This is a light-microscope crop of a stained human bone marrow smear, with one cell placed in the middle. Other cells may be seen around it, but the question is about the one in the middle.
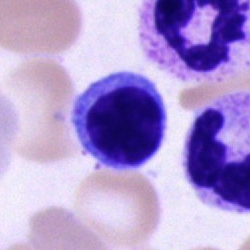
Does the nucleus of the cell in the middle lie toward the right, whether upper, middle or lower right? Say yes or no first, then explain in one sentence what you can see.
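Yes. The cytoplasm forms a narrow blue rim that is widest on the left side.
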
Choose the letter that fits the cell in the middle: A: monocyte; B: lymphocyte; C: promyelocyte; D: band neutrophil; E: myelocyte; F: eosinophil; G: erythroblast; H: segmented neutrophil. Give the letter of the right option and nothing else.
B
